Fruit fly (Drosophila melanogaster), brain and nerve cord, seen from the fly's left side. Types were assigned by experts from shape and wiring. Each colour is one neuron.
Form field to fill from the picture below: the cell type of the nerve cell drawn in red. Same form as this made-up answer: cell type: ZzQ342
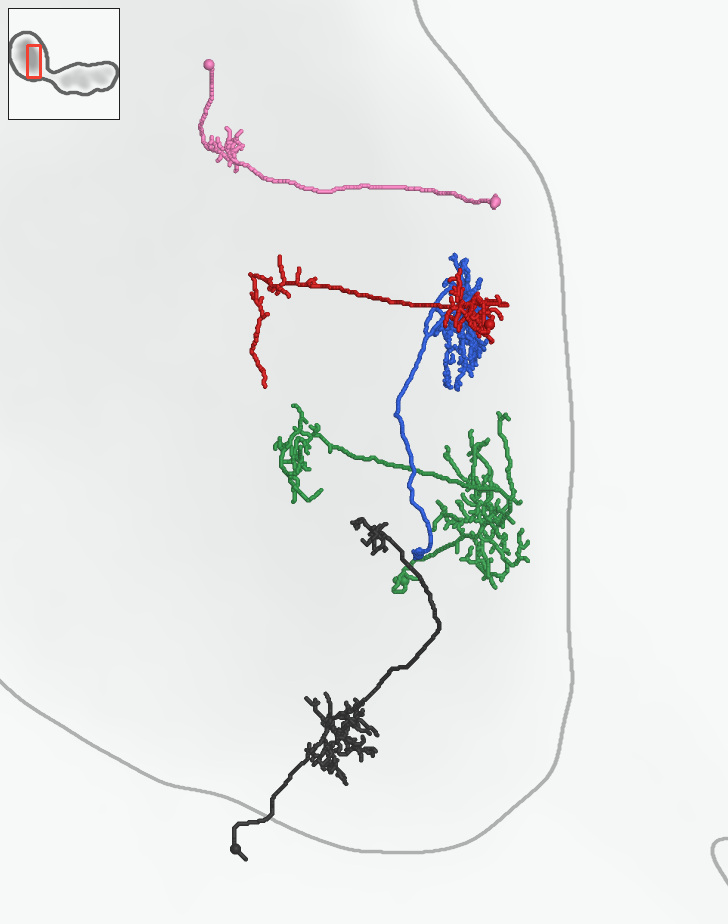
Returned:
cell type: TmY21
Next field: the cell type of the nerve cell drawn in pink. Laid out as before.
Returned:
cell type: Tm9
